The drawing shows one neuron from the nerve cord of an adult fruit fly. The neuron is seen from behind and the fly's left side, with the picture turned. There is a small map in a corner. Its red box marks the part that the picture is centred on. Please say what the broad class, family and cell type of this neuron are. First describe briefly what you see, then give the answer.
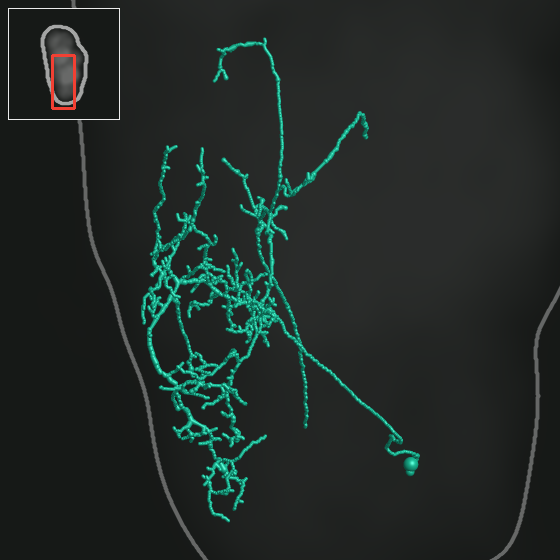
Dozens of branch ends can be seen. In this view it is taller than it is wide. It is an ascending neuron. The family is hemilineage 07B. The cell type is AN07B042.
